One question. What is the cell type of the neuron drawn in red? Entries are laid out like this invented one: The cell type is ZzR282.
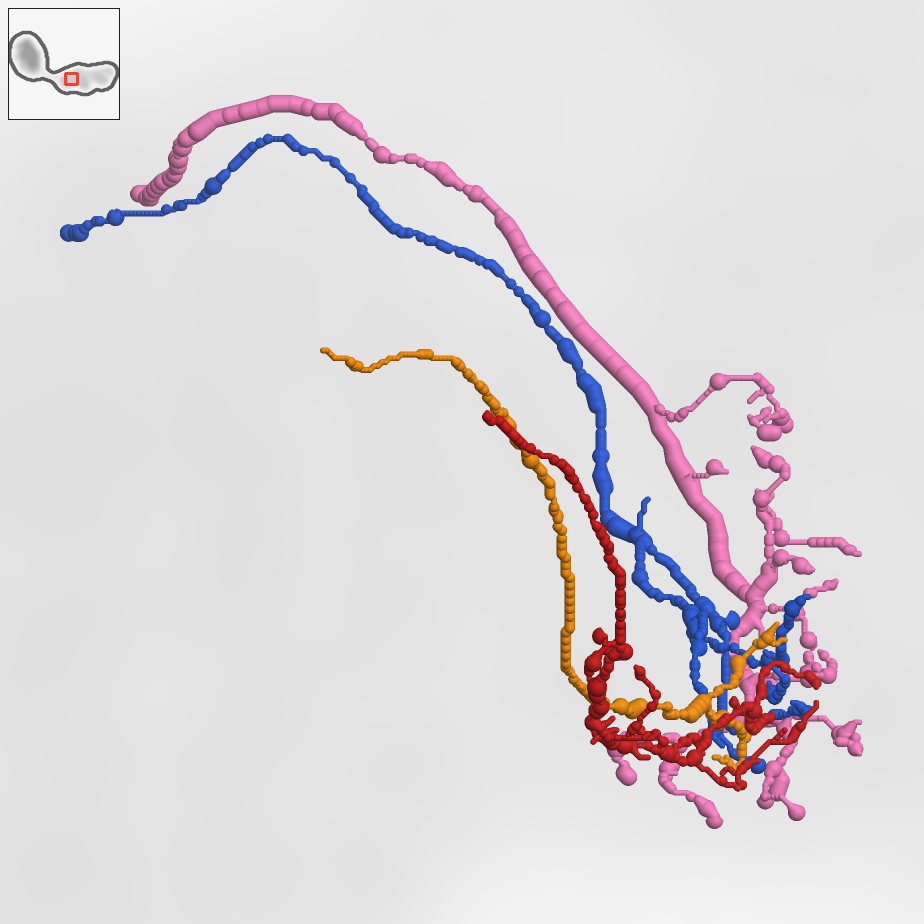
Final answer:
The cell type is WG3.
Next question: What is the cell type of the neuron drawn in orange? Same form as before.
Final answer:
The cell type is WG1.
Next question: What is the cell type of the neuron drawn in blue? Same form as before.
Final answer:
The cell type is WG2.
